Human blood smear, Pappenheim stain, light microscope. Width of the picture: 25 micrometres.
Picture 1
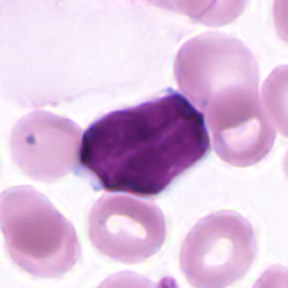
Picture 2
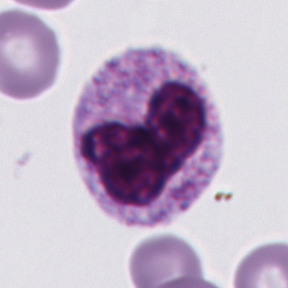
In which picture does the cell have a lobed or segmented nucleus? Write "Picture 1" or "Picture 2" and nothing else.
Picture 2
